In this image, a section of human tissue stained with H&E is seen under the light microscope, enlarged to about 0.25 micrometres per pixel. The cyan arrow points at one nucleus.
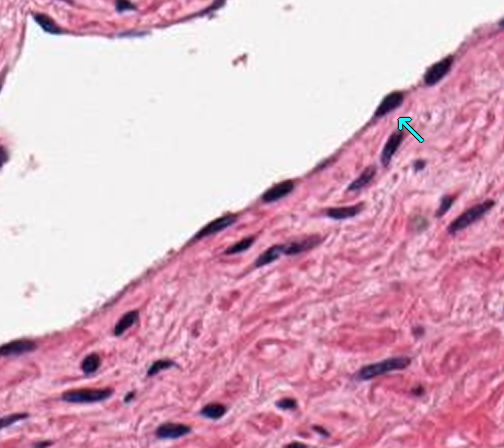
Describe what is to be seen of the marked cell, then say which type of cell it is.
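The nucleus is flattened and elongated, lying parallel to the surface that borders the empty lumen. The nucleus is dark and evenly stained, with no visible internal detail. Little cytoplasm is visible; the nucleus bulges slightly into the lumen, with only a thin pink rim along the surface. The cell lies in a single row with other flattened dark nuclei lining the lumen, directly on top of pink wavy fibrous tissue. Type of cell: endothelial cell.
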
